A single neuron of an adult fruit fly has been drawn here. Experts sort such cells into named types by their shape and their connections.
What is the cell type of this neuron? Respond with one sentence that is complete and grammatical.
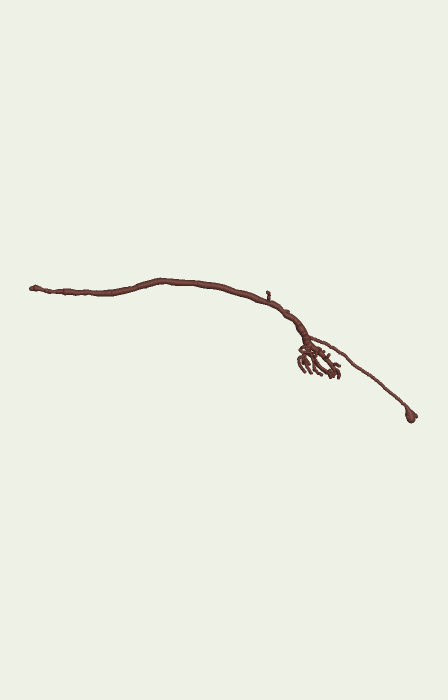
With respect to cell type, this neuron is IN08B008.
